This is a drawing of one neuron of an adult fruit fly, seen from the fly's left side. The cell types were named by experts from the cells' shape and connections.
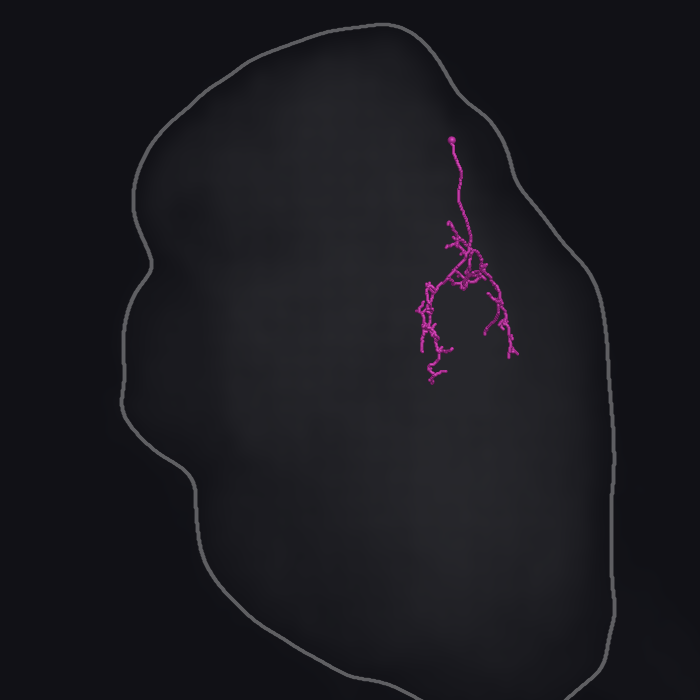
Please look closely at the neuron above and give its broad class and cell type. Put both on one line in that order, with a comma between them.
central-brain intrinsic neuron, CB1330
